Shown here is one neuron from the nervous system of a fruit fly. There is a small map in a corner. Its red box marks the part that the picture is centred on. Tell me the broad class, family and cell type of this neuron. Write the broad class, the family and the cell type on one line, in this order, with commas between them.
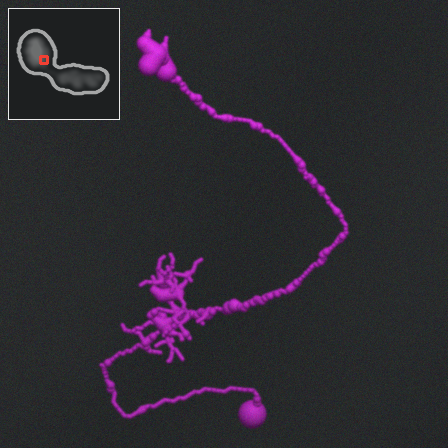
optic-lobe intrinsic neuron, Tm, Tm9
